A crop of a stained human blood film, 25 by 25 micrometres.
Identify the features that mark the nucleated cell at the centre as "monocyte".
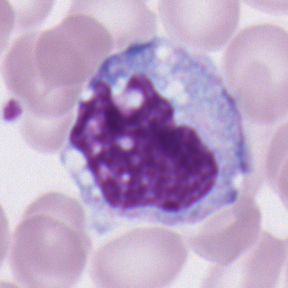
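Yes, that one's a monocyte. The nucleus is large and irregular and sits toward the lower left of the cell.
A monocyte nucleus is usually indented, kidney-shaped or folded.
Many small clear vacuoles are scattered through the cytoplasm, which otherwise shows only a fine, dusty granularity.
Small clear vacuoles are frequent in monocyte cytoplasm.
You'll also notice several small clear spots lying over the nucleus.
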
